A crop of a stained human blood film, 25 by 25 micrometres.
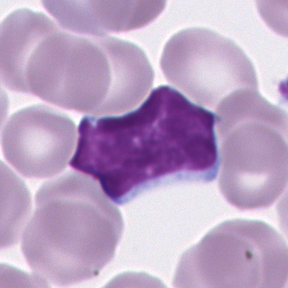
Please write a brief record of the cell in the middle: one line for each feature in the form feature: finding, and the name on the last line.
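Nucleus: single mass, unlobed
Nuclear extent: fills nearly whole cell
Cytoplasm: thin rim, clearest along lower edge
Chromatin: dense, dark purple
Name: typical lymphocyte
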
